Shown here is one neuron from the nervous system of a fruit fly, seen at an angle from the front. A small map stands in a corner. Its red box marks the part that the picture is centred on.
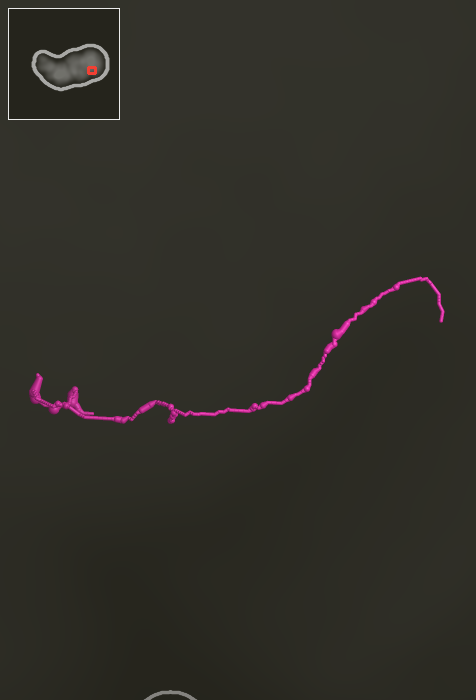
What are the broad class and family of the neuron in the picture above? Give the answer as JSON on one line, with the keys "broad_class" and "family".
{"broad_class": "sensory neuron entering the brain", "family": "class olfactory"}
